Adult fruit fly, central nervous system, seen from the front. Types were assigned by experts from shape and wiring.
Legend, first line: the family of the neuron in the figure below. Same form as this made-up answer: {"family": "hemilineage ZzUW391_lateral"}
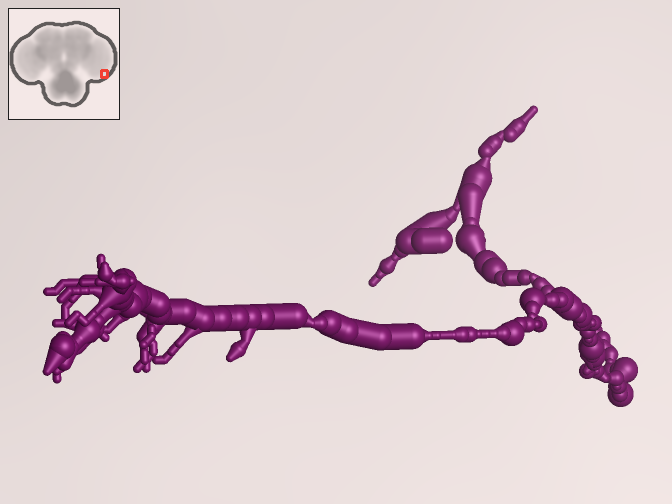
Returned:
{"family": "L"}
